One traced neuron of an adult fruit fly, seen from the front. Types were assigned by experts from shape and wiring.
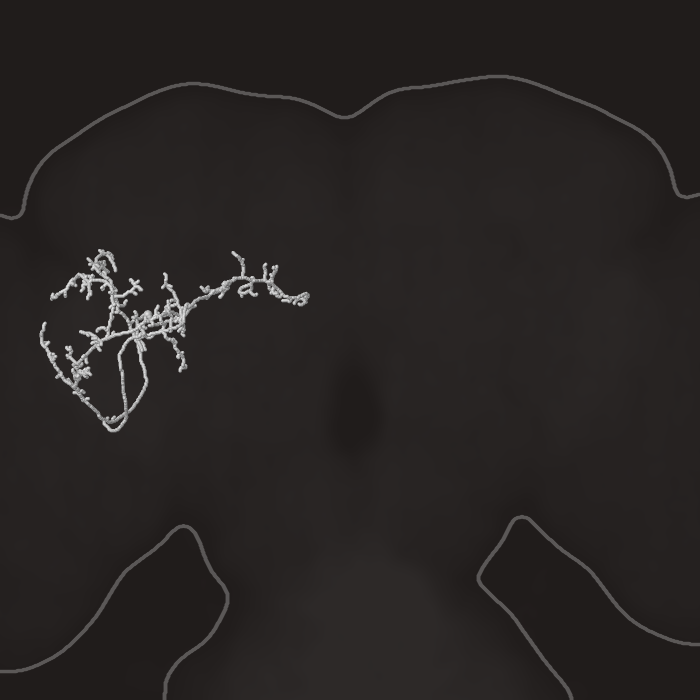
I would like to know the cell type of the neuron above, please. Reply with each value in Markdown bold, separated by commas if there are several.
**AVLP541**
